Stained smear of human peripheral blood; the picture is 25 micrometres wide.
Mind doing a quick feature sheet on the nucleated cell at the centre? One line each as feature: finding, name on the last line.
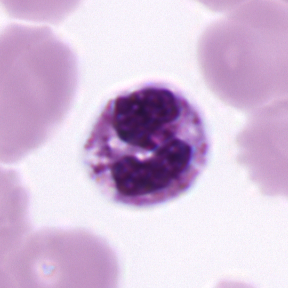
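Nucleus: two lobes, one sitting above the other
Cytoplasm: pale pink
Granules: reddish-purple, scattered about
Size: roughly 11 micrometres across
Name: eosinophil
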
